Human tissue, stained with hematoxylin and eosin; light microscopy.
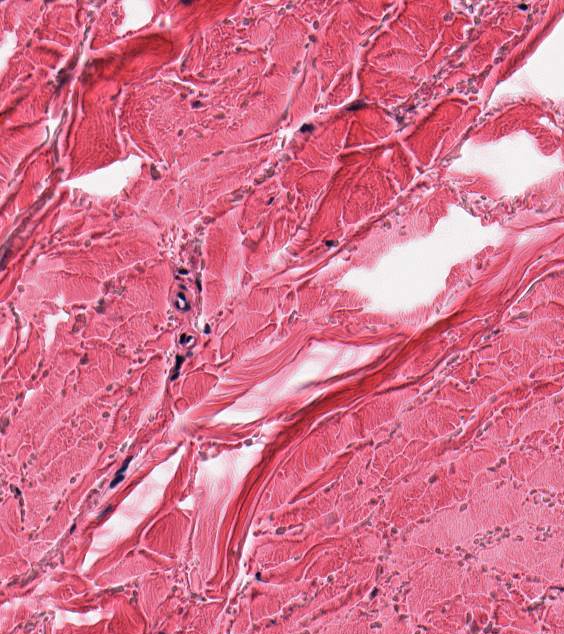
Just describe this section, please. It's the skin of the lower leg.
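Across the field's lower middle, I follow a band of lengthwise-cut fibres running diagonally from lower left to upper right. Small dark nuclei sit at the fibres' edges and between them, not centrally. Only thin, pale connective tissue strands separate the fibres. Just left of centre, a stroma strip holds a short vertical cluster of dark, elongated nuclei.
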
